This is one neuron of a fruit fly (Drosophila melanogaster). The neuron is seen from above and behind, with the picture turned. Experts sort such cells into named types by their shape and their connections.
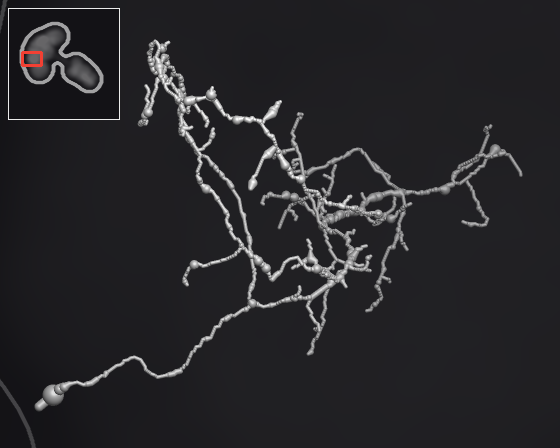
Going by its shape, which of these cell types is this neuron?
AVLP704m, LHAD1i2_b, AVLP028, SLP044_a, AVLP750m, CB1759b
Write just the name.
AVLP028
